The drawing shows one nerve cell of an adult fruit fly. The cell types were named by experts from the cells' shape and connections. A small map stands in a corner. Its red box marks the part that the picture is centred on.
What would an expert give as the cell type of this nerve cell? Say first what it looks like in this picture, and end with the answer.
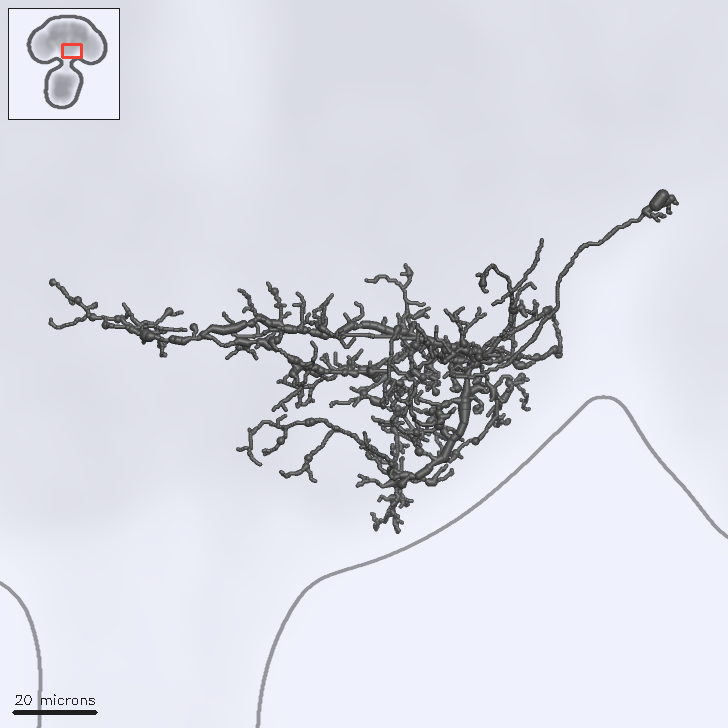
By the scale bar it is about 150 microns wide in this view. In this view it is wider than it is tall. Its broad class is central-brain intrinsic neuron. Its cell type is GNG226.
